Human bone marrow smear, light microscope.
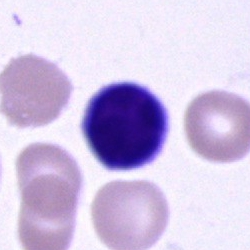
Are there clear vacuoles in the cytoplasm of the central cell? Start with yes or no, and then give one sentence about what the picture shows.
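No. No vacuoles are visible in the cell.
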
